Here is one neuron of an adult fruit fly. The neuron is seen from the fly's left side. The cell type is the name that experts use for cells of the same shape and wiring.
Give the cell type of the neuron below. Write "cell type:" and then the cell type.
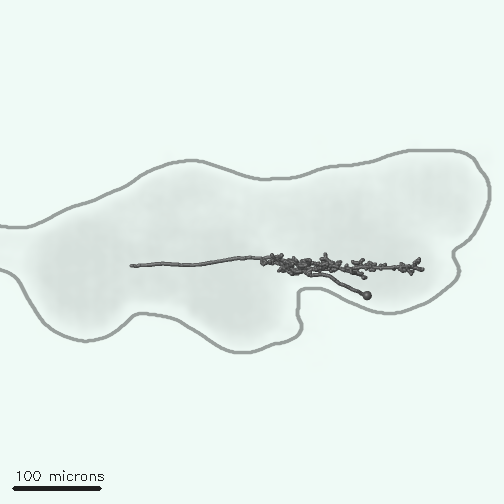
cell type: IN10B055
